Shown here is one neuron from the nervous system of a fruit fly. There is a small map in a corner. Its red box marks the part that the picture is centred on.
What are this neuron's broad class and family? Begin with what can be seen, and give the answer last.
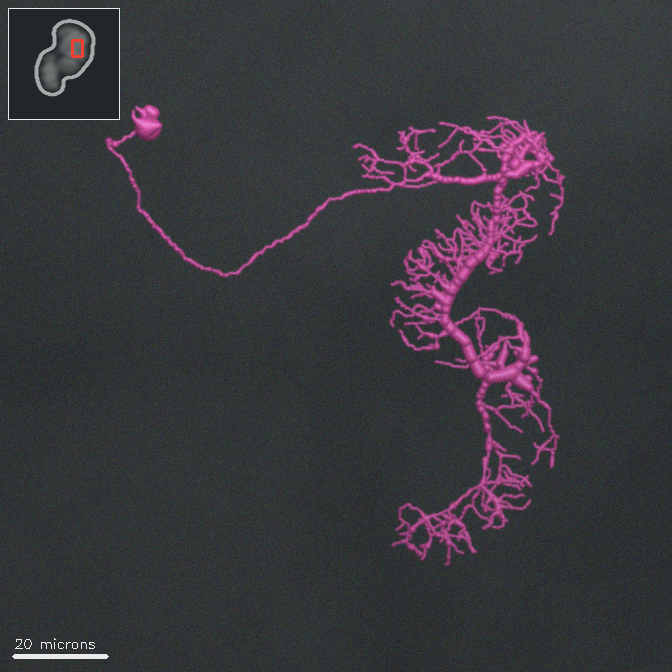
From top to bottom in the picture it spans about 100 microns. In this view it is about as wide as it is tall. Its broad class is central-brain intrinsic neuron. The family is hemilineage PBp1.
